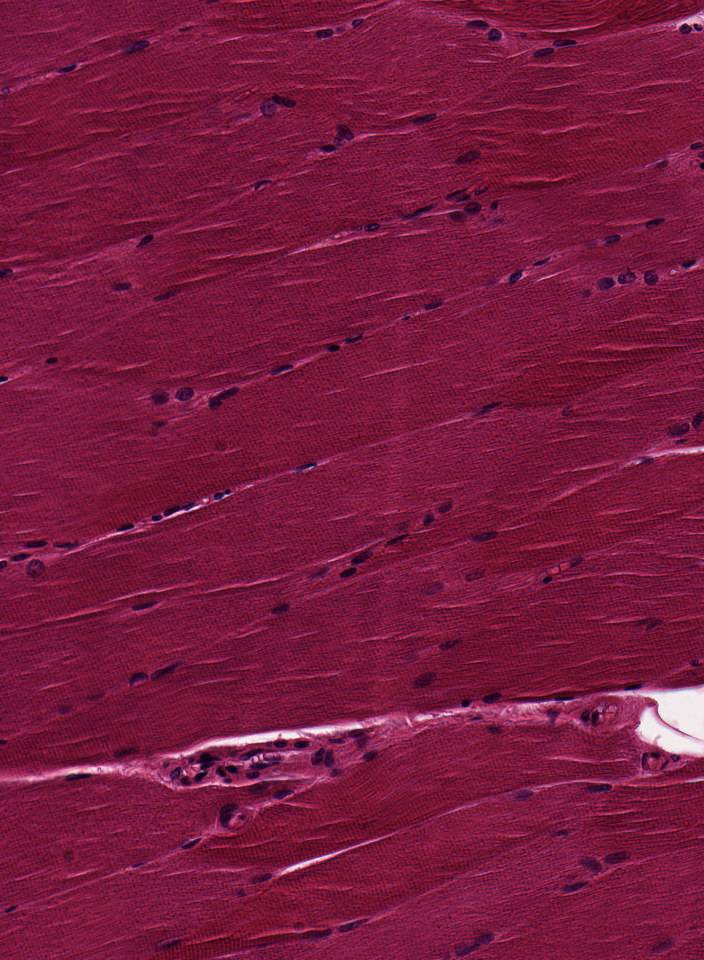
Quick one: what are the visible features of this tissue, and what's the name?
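Look at how deeply eosinophilic these fibres are: pink-red cytoplasm, finely streaked along their length. Their nuclei are small, dark and elongated, and sit mostly at the fibre edges rather than in the centres. Only thin strands of connective tissue lie between the fibres. This is skeletal muscle.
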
